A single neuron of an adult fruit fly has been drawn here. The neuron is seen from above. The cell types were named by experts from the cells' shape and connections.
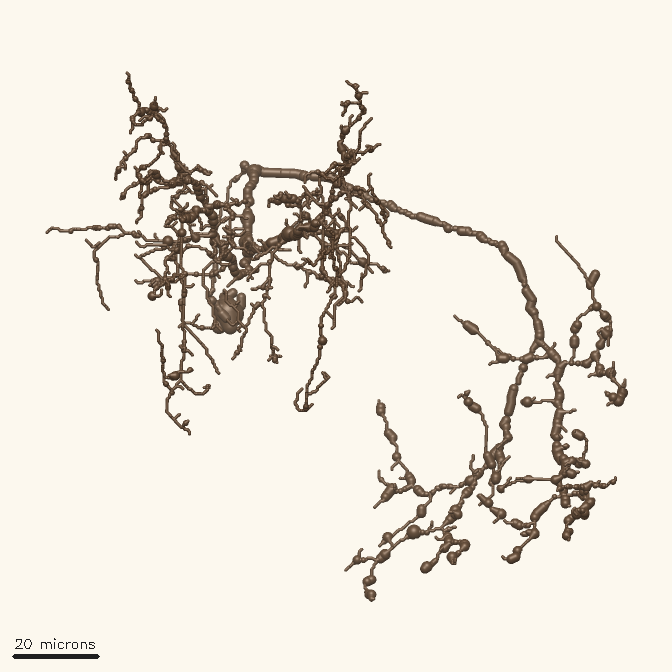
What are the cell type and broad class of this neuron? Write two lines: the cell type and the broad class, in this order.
GNG404
central-brain intrinsic neuron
